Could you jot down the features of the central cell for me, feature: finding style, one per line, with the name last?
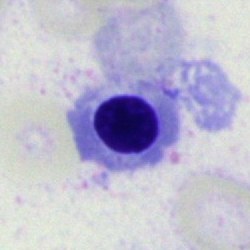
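Chromatin: dense, uniformly dark purple
Cytoplasm: moderate amount, light blue, surrounding nucleus on all sides
Granules: none visible in cytoplasm
Shape: irregular, angular corners
Cell: erythroblast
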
